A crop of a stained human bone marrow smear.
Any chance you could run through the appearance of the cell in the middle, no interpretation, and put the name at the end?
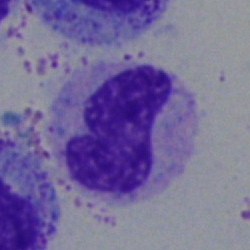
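A kidney-shaped nucleus is present, indented on its right side. The chromatin is dense and dark purple, broken by small paler patches. Pale lilac-grey cytoplasm surrounds it, its widest rim lying to the right of the nucleus. This is a band neutrophil.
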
